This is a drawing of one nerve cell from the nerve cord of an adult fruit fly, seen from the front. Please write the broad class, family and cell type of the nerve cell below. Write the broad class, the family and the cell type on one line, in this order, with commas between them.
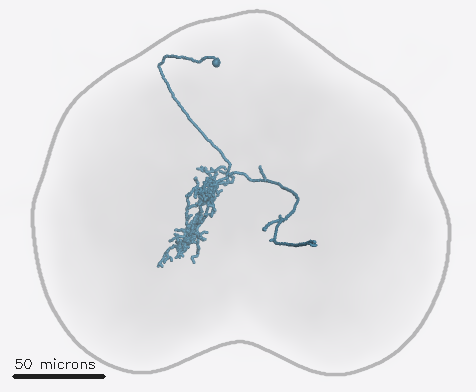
nerve-cord intrinsic neuron, hemilineage 23B, IN23B084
